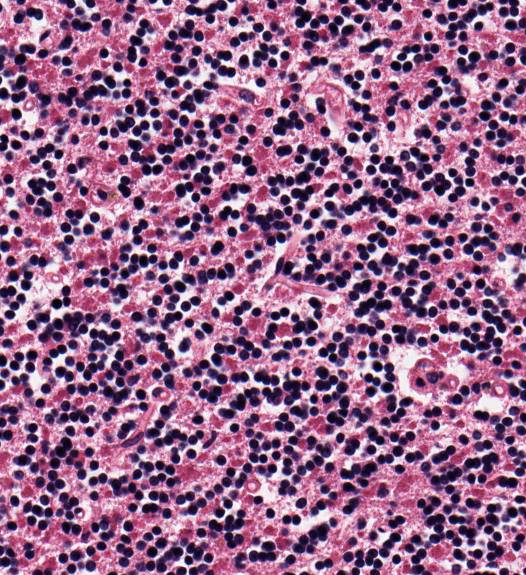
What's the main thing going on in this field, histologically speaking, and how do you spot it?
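That's the granular layer of the cerebellum. You've got small, round, darkly staining nuclei, most with almost no cytoplasm visible around them.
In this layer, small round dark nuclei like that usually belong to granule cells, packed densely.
Scattered between them all over the field sit small cell-free islands of pink, finely fibrillar material.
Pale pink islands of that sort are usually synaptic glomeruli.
Nothing epithelial, glandular or fatty turns up.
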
